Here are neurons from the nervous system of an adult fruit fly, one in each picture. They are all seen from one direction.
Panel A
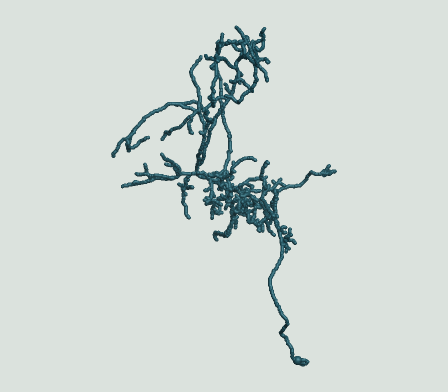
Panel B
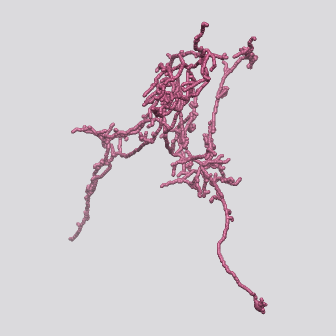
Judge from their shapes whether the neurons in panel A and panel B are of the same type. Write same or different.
same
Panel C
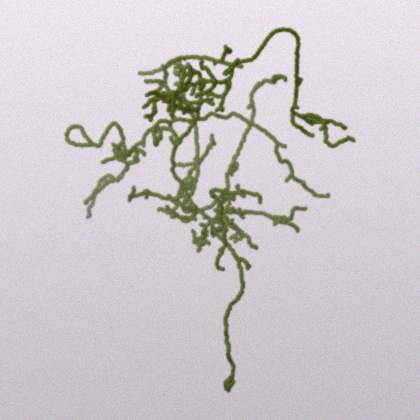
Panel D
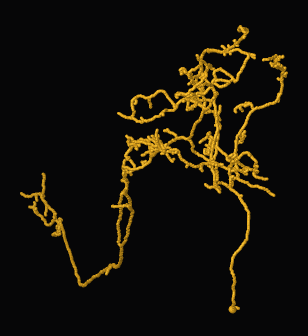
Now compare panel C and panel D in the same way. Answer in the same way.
same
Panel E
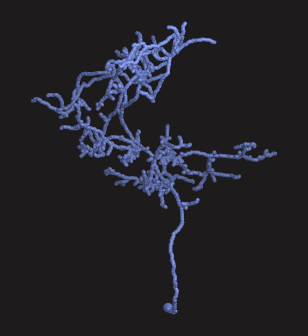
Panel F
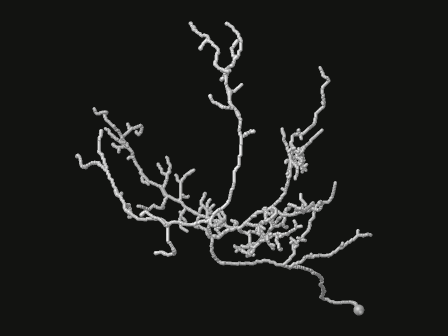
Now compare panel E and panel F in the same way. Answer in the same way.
different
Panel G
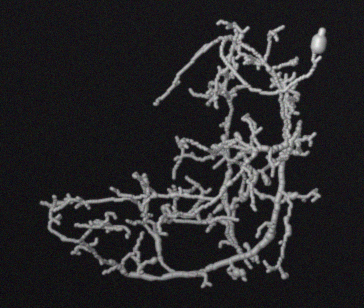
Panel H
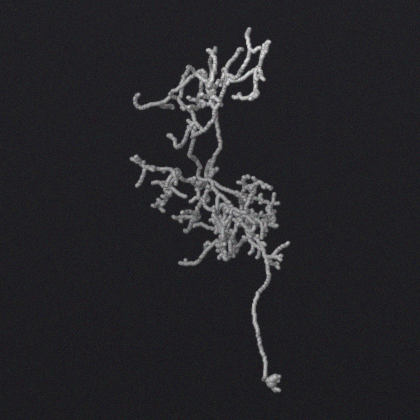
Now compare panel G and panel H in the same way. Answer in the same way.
different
